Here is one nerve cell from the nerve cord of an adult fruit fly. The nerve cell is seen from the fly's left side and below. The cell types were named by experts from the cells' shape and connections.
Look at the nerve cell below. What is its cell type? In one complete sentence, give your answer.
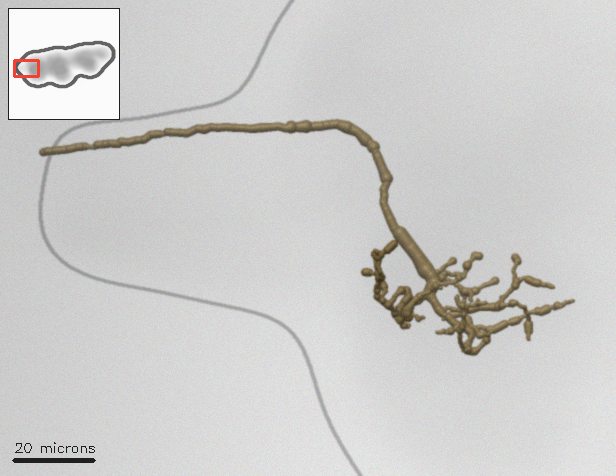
This neuron is a member of the DNg48 cell type.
